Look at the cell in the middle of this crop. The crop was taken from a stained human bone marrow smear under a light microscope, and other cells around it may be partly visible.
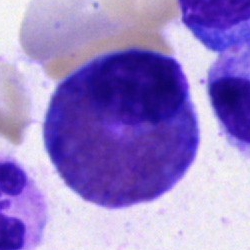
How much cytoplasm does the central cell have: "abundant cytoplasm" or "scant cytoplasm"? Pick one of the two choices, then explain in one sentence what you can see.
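Abundant cytoplasm. The cytoplasm is abundant and deep blue.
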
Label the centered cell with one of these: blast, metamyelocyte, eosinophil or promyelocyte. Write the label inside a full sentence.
Among the cells in view, the one in the middle is an eosinophil.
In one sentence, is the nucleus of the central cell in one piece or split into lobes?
The nucleus is one compact mass, round, oval or kidney-shaped in outline.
